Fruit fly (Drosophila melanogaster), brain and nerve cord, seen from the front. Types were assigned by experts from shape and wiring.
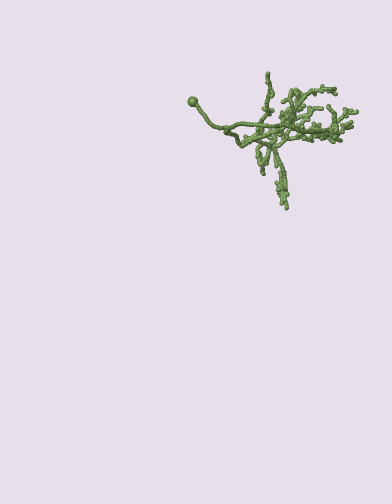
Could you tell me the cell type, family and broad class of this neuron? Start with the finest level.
CB3001; hemilineage SLPav1_medial; central-brain intrinsic neuron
